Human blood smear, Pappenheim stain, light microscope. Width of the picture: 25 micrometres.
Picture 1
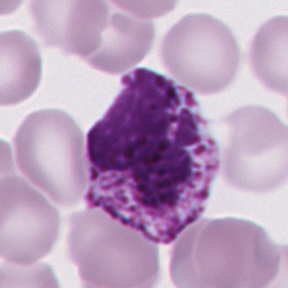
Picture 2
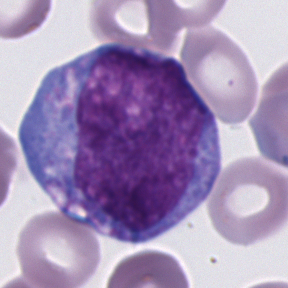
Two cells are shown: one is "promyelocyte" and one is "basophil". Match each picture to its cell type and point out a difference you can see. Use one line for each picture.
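Picture 1: basophil. Between the granules the cytoplasm is very pale, almost colourless.
Picture 2: promyelocyte. The cytoplasm is blue, deepest at the outer rim of the cell.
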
